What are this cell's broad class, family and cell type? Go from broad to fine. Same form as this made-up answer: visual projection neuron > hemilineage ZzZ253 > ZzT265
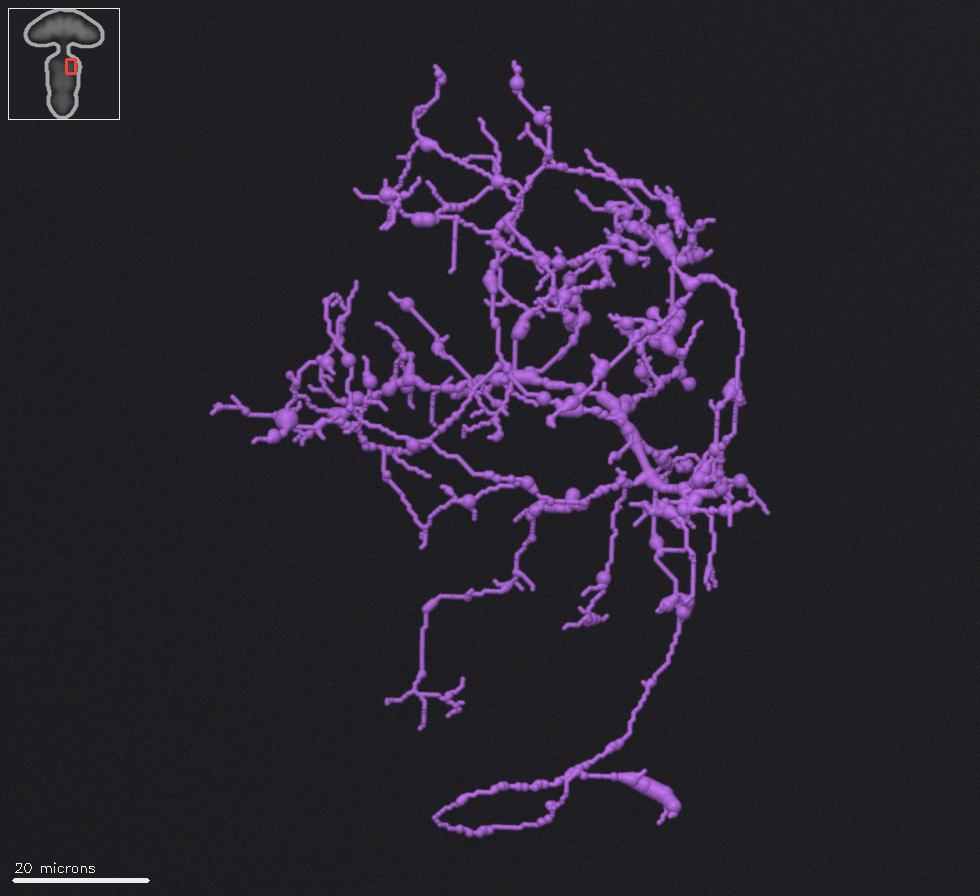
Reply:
nerve-cord intrinsic neuron > hemilineage 03A > IN03A062_b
